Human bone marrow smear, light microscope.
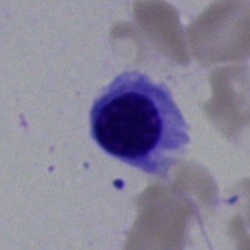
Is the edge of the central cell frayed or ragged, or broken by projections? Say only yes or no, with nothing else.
Yes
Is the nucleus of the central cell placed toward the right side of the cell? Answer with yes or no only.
No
